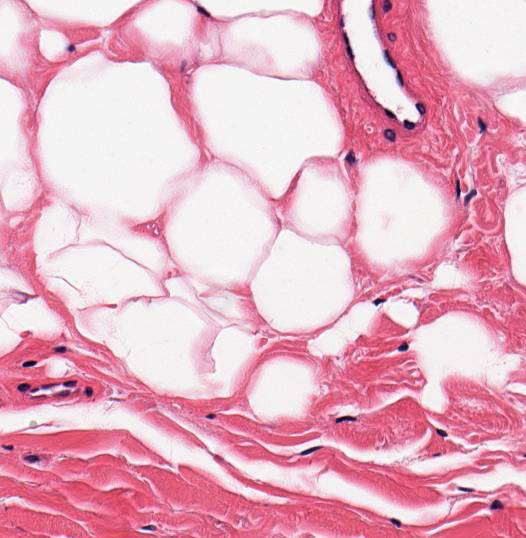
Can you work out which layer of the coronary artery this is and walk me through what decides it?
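Fat makes up this field, its adipocytes separated by thin pink septa. Their nuclei are few and lie flattened at the cell edges.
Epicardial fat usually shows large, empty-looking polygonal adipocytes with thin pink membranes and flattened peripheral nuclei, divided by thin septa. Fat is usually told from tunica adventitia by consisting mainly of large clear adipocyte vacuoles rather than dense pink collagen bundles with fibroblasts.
Across the bottom of the field, dense eosinophilic fibre bundles run roughly horizontally, with sparse dark elongated nuclei between them.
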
